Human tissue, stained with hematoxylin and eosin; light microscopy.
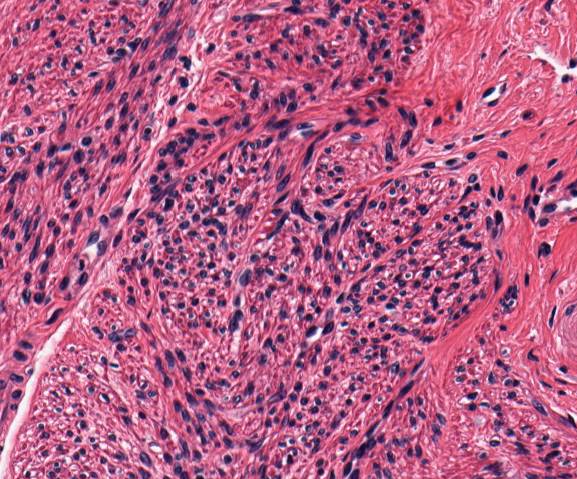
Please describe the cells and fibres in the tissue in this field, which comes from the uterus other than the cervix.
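It's all spindle-cell bundles here, meeting and crossing, cut in different planes. The big one in the centre is cut across, so you get round to oval nuclei, many with a clear halo. Nuclei stay fairly uniform in size throughout. No epithelium or glands anywhere.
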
